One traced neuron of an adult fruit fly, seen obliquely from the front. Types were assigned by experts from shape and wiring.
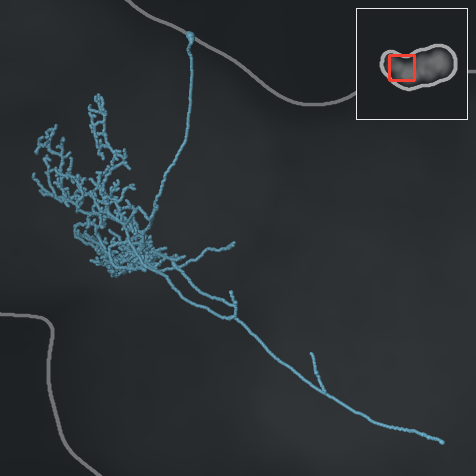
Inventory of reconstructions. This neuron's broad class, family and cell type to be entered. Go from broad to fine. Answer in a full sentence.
A nerve-cord intrinsic neuron of hemilineage 23B, type IN23B032.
